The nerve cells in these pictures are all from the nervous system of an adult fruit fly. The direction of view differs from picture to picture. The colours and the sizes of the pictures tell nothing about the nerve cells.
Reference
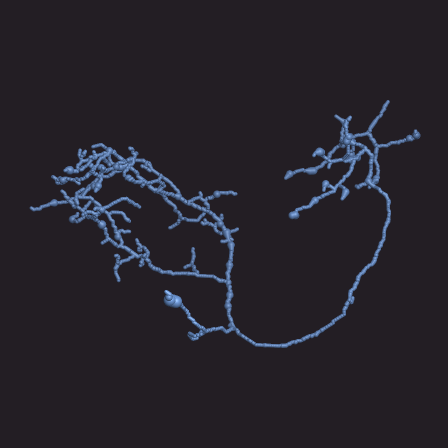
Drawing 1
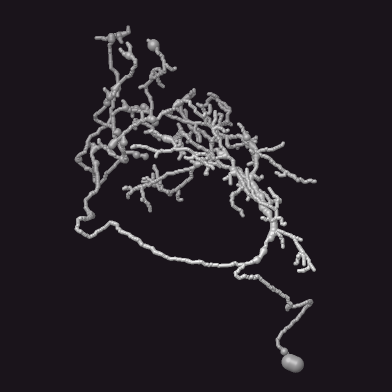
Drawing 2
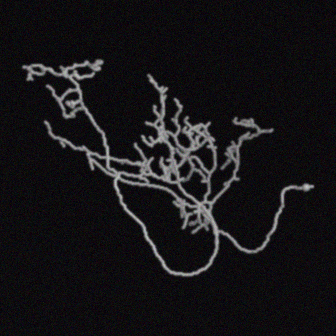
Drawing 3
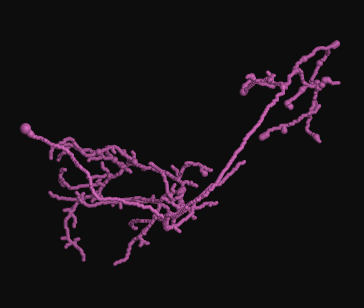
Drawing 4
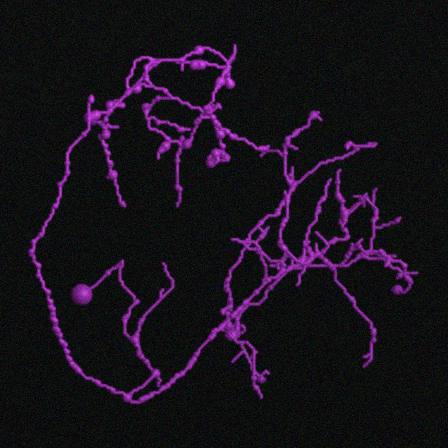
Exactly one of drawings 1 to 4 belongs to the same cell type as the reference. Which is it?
3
